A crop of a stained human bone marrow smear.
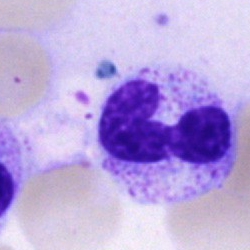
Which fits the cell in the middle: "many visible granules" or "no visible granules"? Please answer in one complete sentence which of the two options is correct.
There are many visible granules in its cytoplasm.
